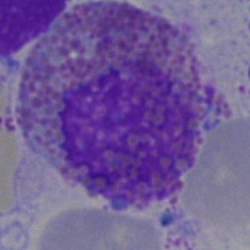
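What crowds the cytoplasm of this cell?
Numerous granules, reddish-purple in colour.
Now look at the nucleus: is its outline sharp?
No, granules lie over it and blur the edge. A few stray ones sit just outside, lower right.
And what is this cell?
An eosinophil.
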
